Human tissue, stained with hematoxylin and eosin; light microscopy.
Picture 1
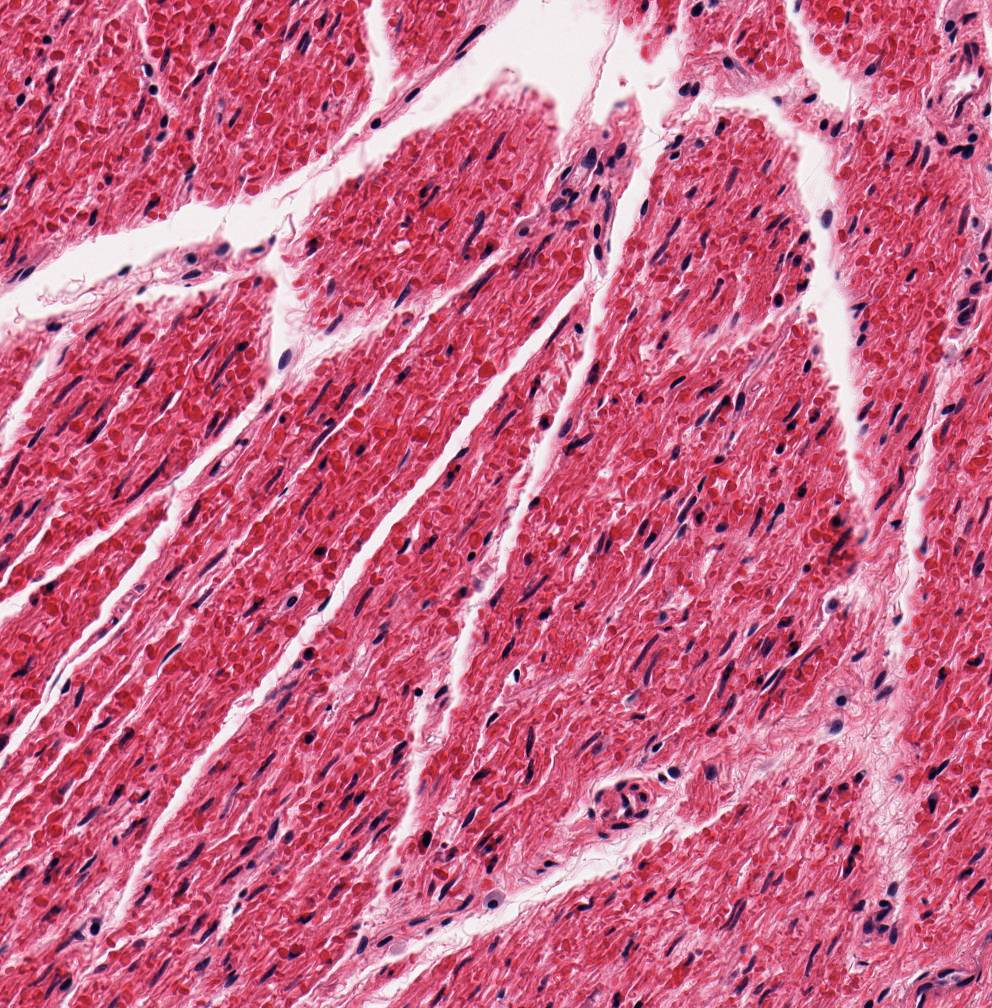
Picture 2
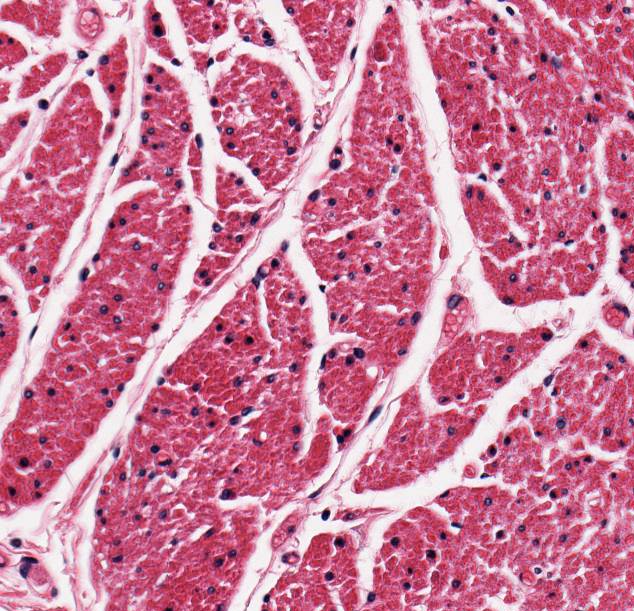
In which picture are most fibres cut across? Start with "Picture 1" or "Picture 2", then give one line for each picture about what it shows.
Picture 2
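What picture 1 shows: Within the fascicles, the eosinophilic cells run mostly parallel to the clefts.
What picture 2 shows: Most of the cells within the bundles are cut across, giving a mosaic of small rounded and polygonal profiles rather than long strands.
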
